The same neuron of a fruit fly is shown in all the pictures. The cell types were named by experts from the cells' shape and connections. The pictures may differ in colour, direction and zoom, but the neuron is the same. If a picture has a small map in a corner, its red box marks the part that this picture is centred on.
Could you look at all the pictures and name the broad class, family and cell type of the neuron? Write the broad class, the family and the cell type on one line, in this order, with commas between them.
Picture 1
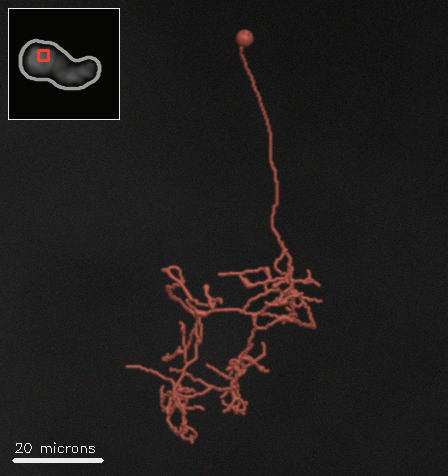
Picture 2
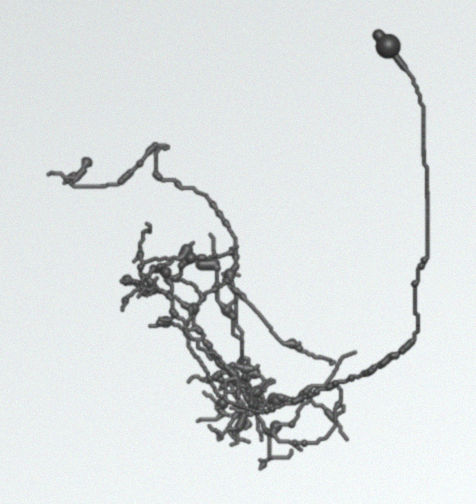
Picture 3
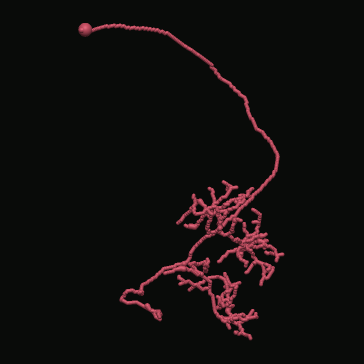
central-brain intrinsic neuron, class CX, FC3_b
